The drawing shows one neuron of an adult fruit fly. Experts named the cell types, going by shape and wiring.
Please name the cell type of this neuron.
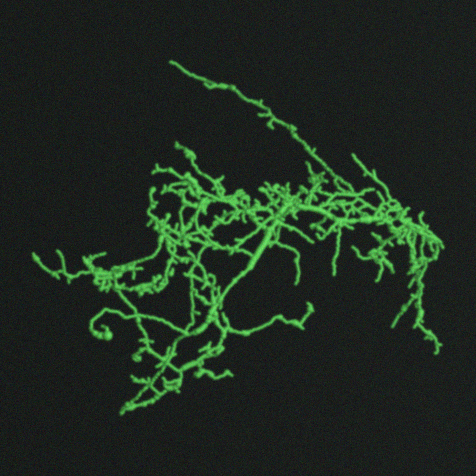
CL151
